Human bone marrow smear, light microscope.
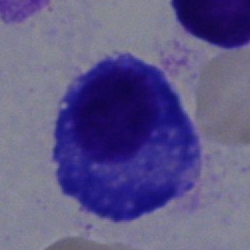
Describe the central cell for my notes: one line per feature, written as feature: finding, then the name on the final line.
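Outline: roughly round, with a slightly bumpy, irregular border
Nucleus: dense, dark purple throughout
Cytoplasm: deep blue
Granules: no distinct coloured granules seen
Name: plasma cell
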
